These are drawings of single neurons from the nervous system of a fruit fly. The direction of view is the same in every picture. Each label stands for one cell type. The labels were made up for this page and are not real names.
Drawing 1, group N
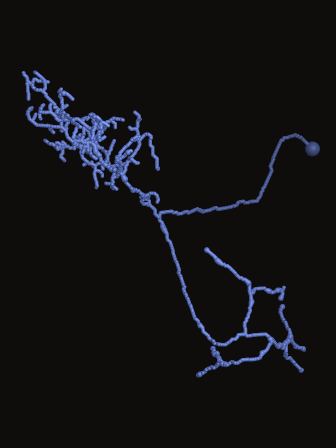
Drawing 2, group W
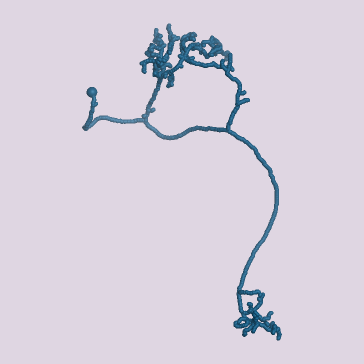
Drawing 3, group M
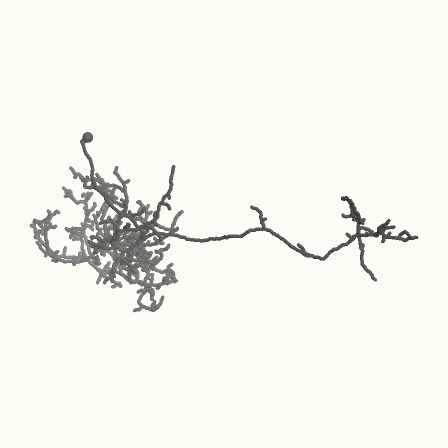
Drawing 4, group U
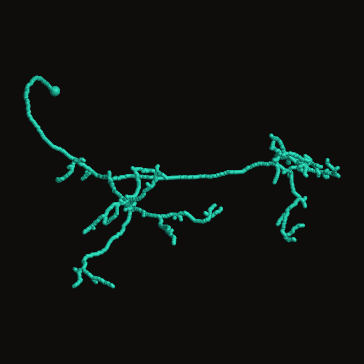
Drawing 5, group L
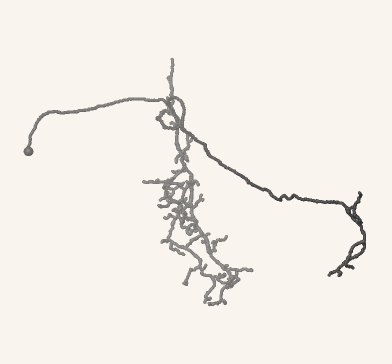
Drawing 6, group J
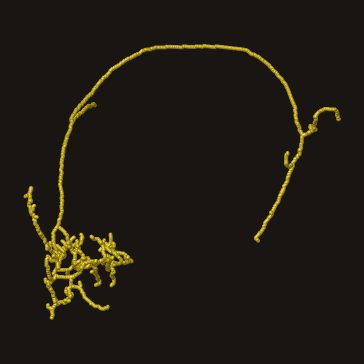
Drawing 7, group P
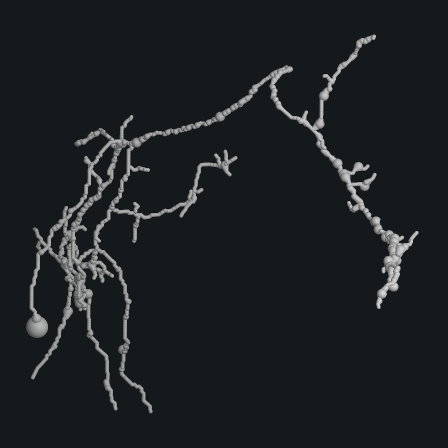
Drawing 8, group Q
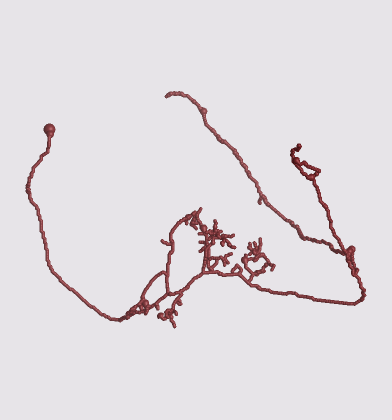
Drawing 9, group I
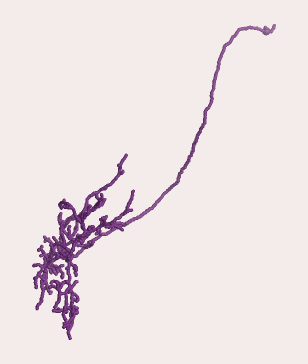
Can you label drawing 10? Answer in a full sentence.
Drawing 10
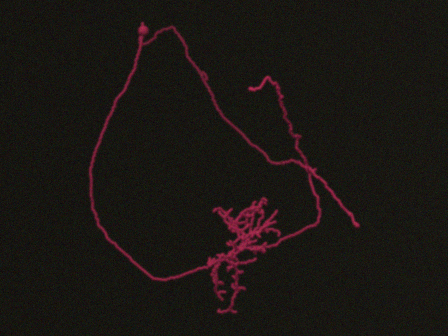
It belongs to group Q.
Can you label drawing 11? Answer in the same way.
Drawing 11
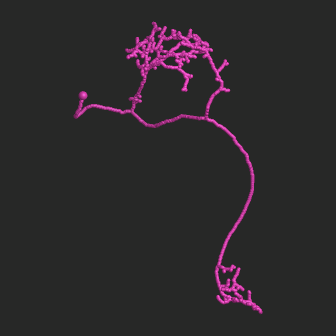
It belongs to group W.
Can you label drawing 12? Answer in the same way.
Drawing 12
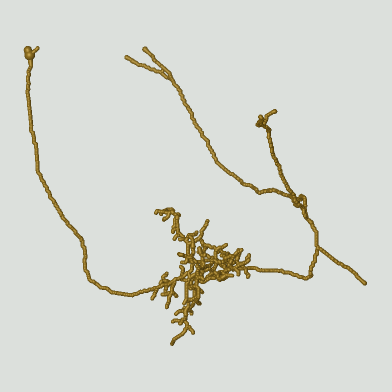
It belongs to group Q.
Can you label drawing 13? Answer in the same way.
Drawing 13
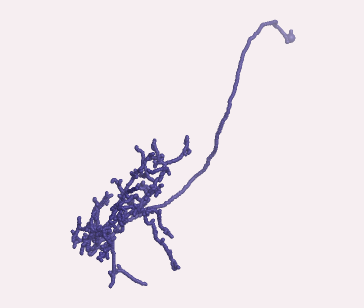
It belongs to group I.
